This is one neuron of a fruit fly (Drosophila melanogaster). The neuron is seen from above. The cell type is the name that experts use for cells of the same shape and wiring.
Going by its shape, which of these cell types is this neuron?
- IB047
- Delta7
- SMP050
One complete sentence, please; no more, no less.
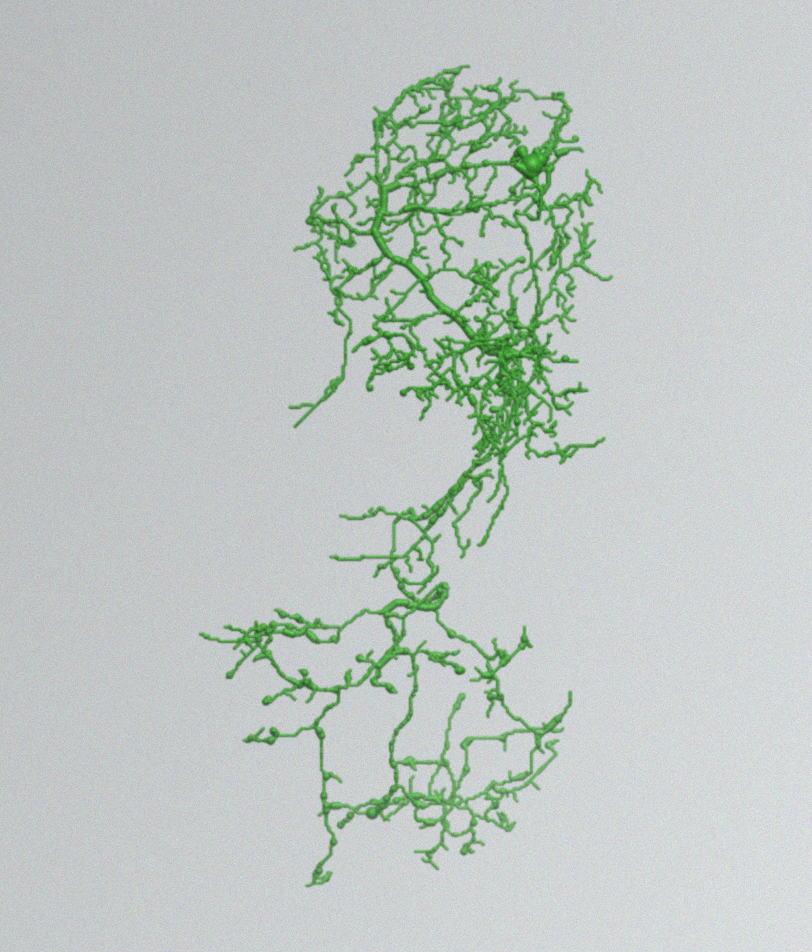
The cell type SMP050 includes this neuron.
